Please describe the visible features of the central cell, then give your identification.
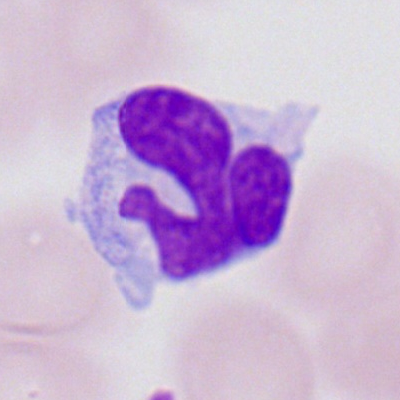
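Let's start with the chromatin: it is dark purple and densely stained, with a mottled texture. The cytoplasm is a pale greyish blue, and you'll notice that its widest band lies on the left side of the cell. Look closely and you'll find only fine, faint, dust-like granules in it. This is a monocyte.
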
